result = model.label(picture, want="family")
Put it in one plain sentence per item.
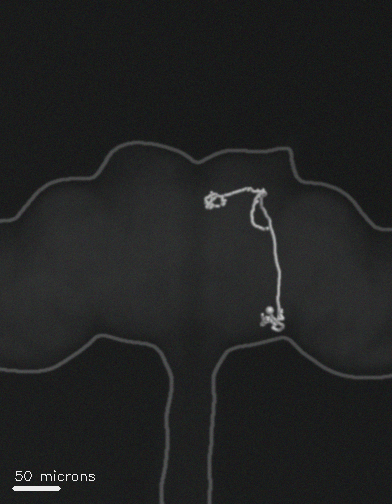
The family is class Kenyon Cell.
